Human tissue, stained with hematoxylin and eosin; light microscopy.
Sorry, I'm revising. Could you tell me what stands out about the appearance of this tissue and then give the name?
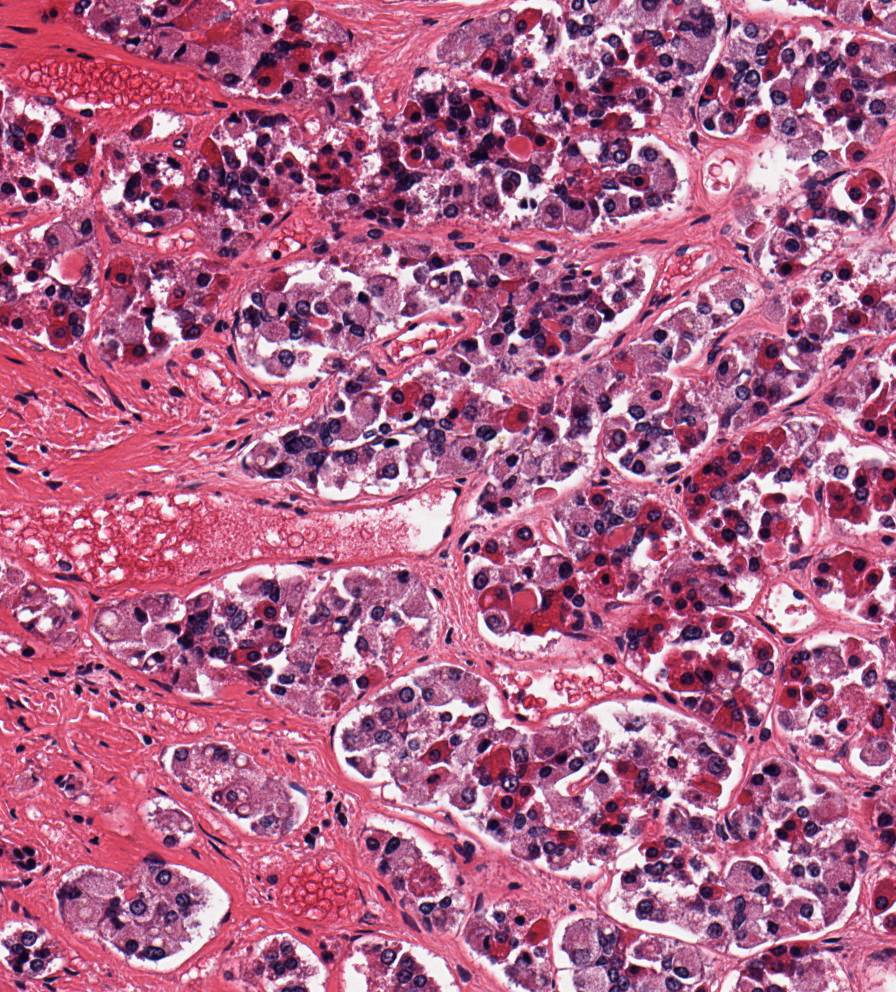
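Checking each nest, I find them solid, with no central lumen in any. Their cells have round, dark nuclei, fairly uniform in size. Toward the left, the septa widen into bands of dense pink collagen holding elongated spindle-shaped nuclei. Vessels packed with red blood cells lie in the stroma, one running horizontally at the left middle. This tissue is pituitary.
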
